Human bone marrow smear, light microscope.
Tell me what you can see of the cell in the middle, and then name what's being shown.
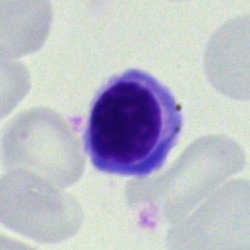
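The cell has a roughly round outline with a few slightly angular edges. Its nucleus lies eccentrically, displaced toward the left side. No distinct nucleolus can be seen. Two tiny black dots sit at the right edge of the cytoplasm. This cell is an erythroblast.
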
